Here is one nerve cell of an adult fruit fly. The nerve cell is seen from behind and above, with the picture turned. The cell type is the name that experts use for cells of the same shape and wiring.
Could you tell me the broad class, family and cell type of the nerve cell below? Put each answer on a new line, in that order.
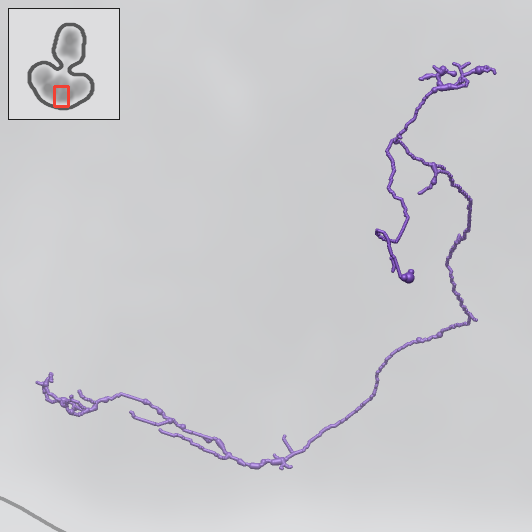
central-brain intrinsic neuron
class Kenyon Cell
KCg-d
